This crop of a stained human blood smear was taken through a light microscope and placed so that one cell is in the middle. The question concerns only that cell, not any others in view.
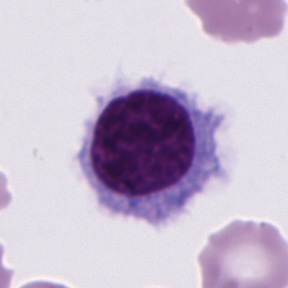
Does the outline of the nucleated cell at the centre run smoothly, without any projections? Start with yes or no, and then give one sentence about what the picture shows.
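No. Fine, ragged hair-like projections fringe the cell's border all the way round.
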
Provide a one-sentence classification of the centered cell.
The cell at the heart of this crop is a hairy cell.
